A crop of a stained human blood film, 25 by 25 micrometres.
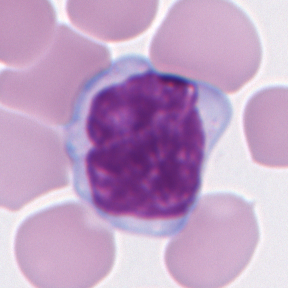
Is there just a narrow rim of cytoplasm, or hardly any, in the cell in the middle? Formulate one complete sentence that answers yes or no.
Yes, the cytoplasm forms only a narrow rim around its nucleus.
